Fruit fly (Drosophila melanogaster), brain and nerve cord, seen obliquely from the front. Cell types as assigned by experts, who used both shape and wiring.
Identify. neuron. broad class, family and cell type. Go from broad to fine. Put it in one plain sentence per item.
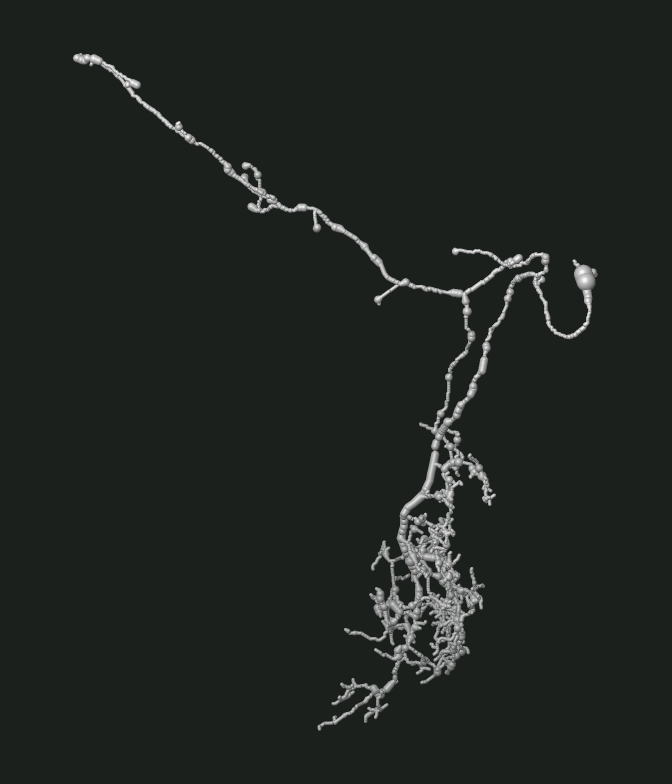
A central-brain intrinsic neuron of hemilineage LHl1, type AVLP761m.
